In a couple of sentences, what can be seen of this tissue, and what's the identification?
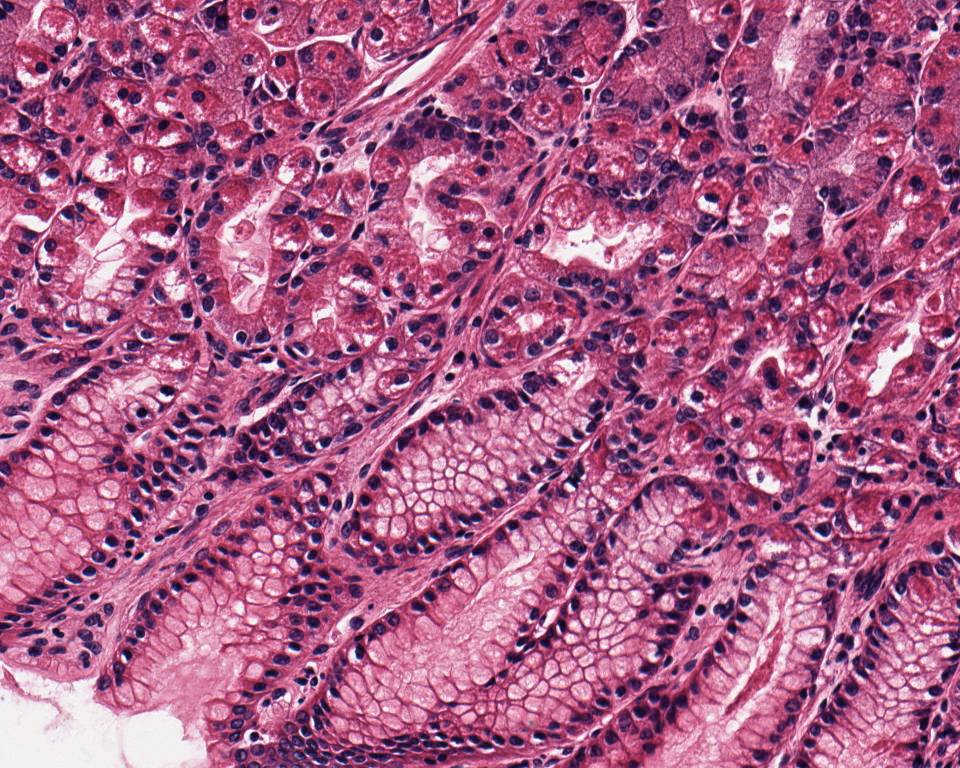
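First, lower-half pits: their columnar lining cells have pale, finely meshed, clear apical cytoplasm, with dark nuclei in a single row at each cell's base. Second, upper-half glands: many large rounded cells with bright pink granular cytoplasm and a central round nucleus. Third, thin stromal strands with slender spindle-shaped nuclei run diagonally between the pits, lower left to upper right. Finally, this is stomach.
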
